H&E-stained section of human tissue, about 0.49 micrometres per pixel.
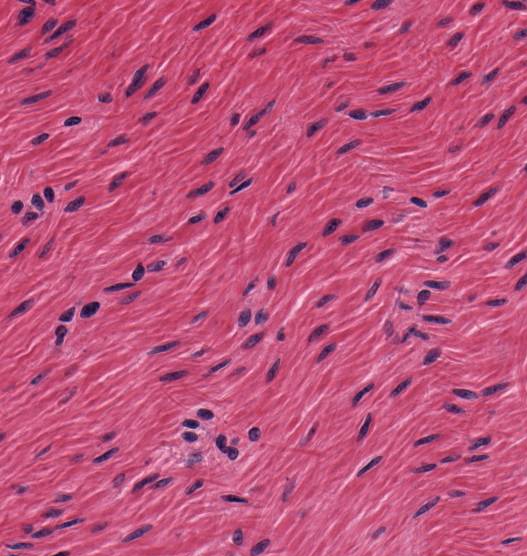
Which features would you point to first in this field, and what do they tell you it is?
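This is smooth muscle. Spindle cells with abundant bright pink cytoplasm drawn out into long fibres fill the field in bundles running diagonally from lower left to upper right; their nuclei are elongated and cigar-shaped, with blunt, rounded ends.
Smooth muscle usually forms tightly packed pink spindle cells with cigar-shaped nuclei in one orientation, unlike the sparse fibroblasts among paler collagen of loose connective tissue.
A small cluster of rounder nuclei lies just below the centre.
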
